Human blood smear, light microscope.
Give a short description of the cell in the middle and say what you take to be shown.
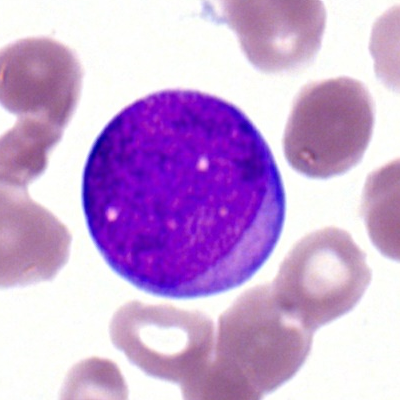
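First, the chromatin: fine and evenly spread, with no coarse clumps. Next, the nucleus: a few tiny pale spots lie scattered across it. Then the cytoplasm: pale blue, a thin crescent showing mainly at the lower right. Name: myeloblast.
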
